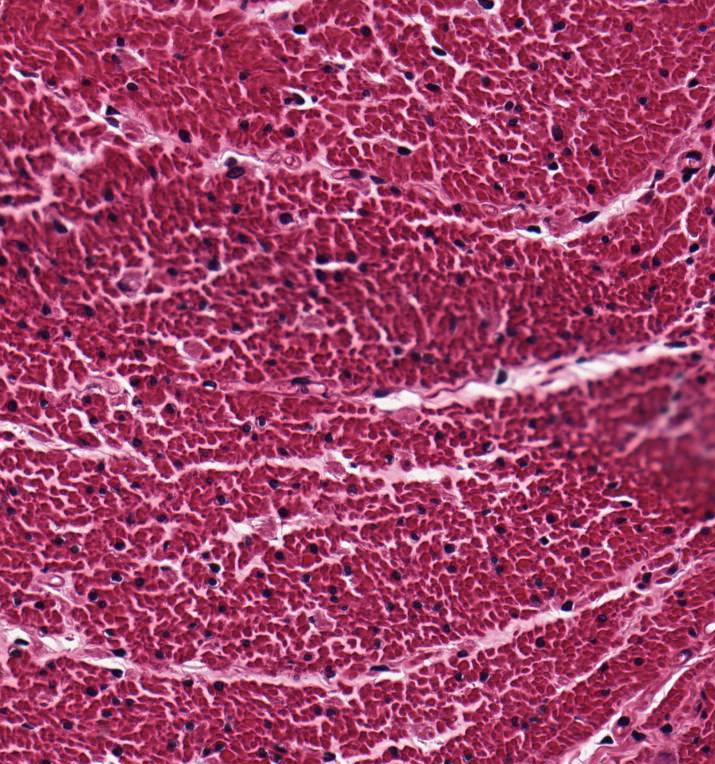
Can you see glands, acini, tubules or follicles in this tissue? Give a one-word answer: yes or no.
No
